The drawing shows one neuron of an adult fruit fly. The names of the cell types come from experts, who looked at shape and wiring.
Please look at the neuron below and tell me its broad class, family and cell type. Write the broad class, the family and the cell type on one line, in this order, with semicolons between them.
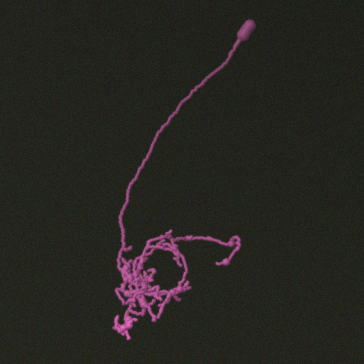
nerve-cord intrinsic neuron; hemilineage 01B; IN01B092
